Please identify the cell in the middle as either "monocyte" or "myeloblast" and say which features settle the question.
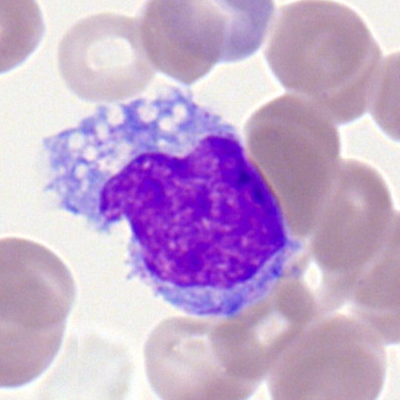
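Monocyte rather than myeloblast is the answer for this cell. Its nucleus is irregular and folded, with a notch in the upper edge. The deep purple chromatin has a lacy look, with many small paler spots instead of dense clumps. A moderate amount of pale greyish-blue cytoplasm surrounds the nucleus, and many small round clear vacuoles are scattered through it at the upper left.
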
